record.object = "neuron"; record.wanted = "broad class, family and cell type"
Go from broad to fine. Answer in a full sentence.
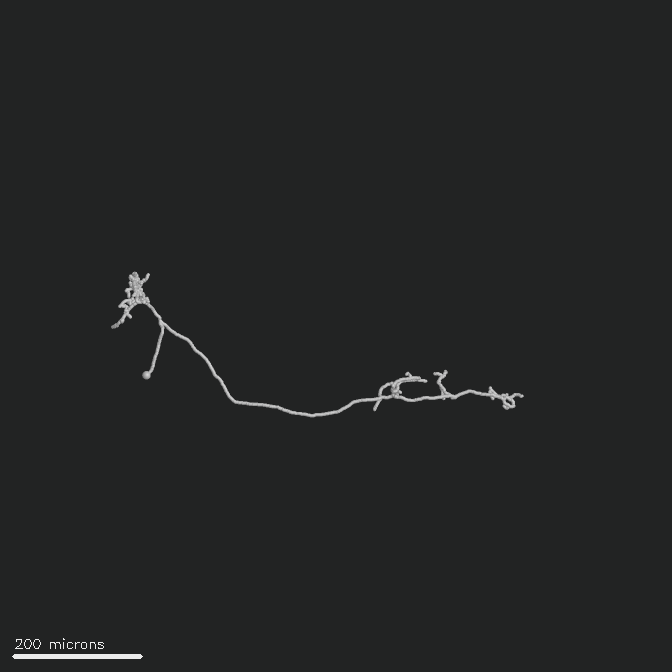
A descending neuron of hemilineage LB12, type DNg02_b.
